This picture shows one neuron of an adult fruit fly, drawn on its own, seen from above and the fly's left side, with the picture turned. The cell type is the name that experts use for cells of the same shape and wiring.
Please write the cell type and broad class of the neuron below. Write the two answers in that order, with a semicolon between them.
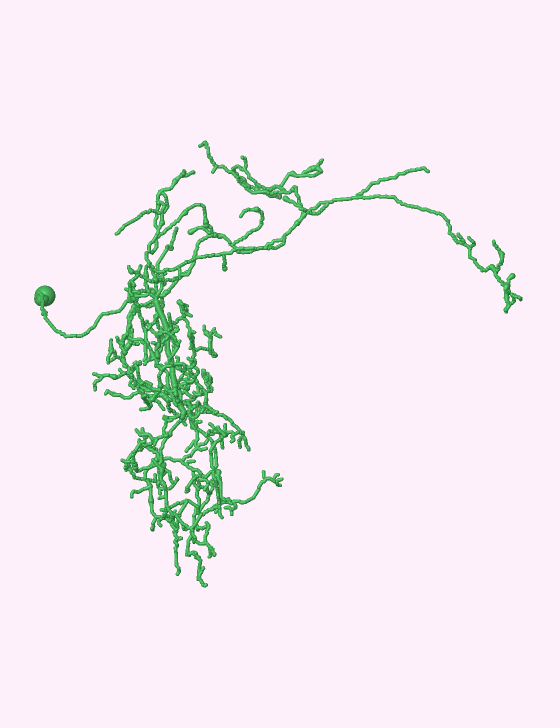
PS263; central-brain intrinsic neuron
